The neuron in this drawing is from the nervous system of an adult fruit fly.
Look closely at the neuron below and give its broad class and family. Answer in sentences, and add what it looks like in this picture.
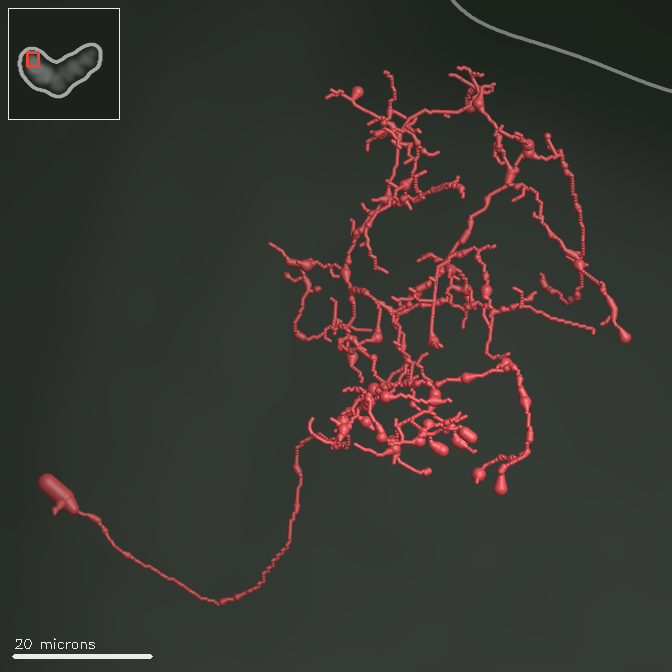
It is a central-brain intrinsic neuron. Its family is hemilineage LHa2. The cell body can be seen at the lower left of the picture. From left to right in the picture it spans about 85 microns. Dozens of branch ends can be seen.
